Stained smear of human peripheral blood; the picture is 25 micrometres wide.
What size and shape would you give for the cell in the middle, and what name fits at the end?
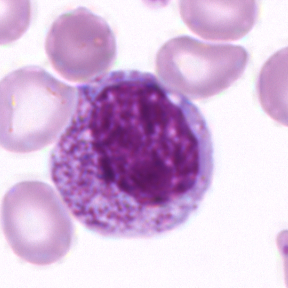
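Measuring about 15 micrometres across, the cell has clumped chromatin, with small pale gaps between dark patches. Its cytoplasm makes a wide band on the left and lower side but only a narrow rim on the upper right, and it is crowded with fine purplish granules. Just below the nucleus lies a paler, less granular patch of cytoplasm. The cell is a myelocyte.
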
